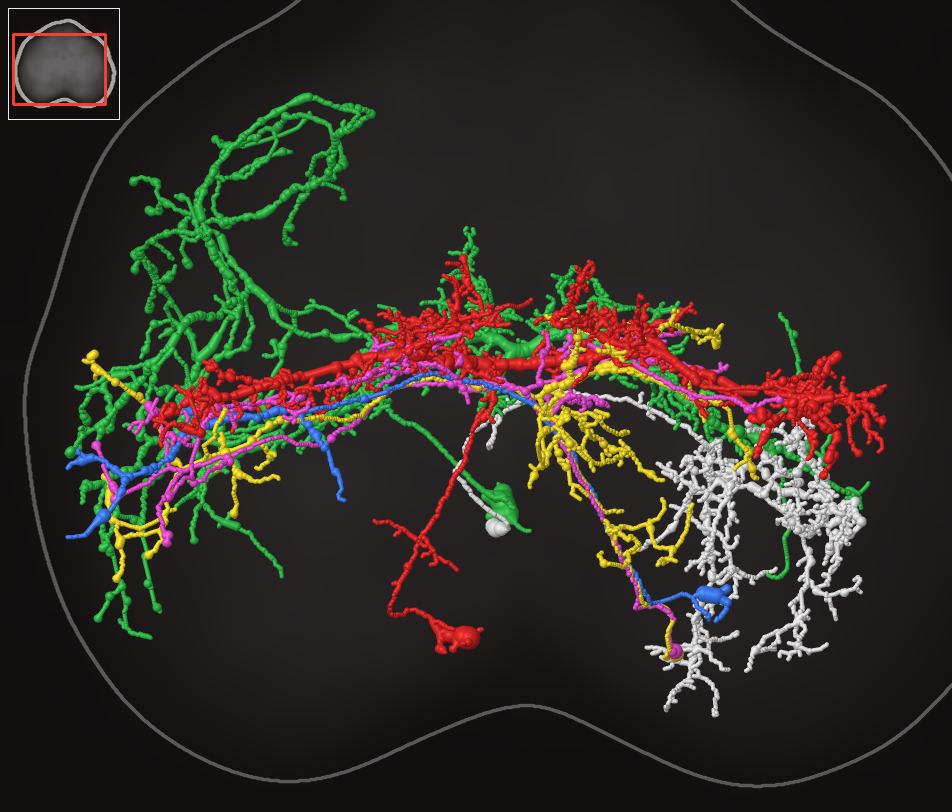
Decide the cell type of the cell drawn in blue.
IN12B092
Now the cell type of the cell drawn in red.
IN12B018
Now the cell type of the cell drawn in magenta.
IN12B083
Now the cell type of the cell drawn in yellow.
IN12B070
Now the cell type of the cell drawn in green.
IN12A001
